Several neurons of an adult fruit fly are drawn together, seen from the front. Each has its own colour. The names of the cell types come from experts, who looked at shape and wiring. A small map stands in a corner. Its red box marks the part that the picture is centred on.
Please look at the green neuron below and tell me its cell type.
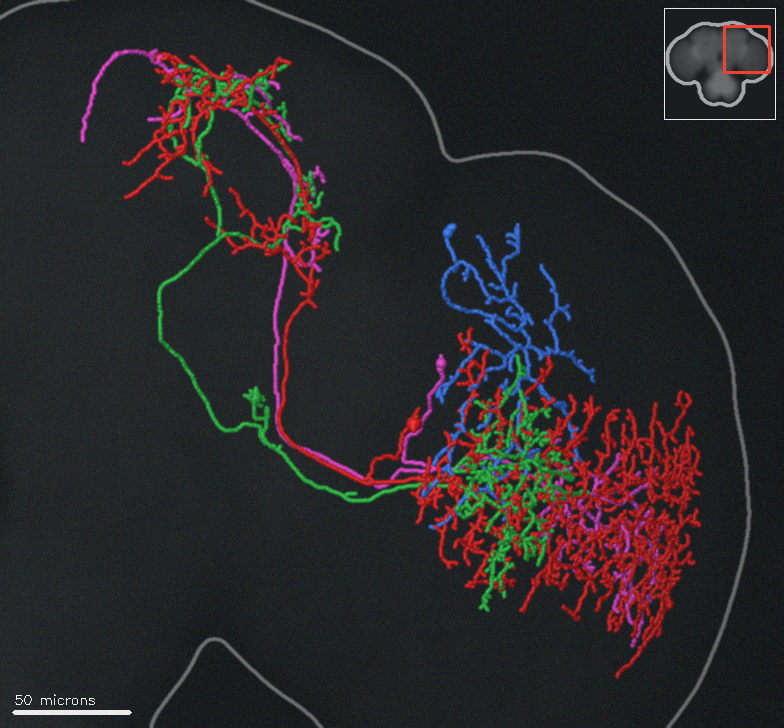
MeVP35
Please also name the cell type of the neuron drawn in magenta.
MeVP34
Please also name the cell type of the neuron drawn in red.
MeVP45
